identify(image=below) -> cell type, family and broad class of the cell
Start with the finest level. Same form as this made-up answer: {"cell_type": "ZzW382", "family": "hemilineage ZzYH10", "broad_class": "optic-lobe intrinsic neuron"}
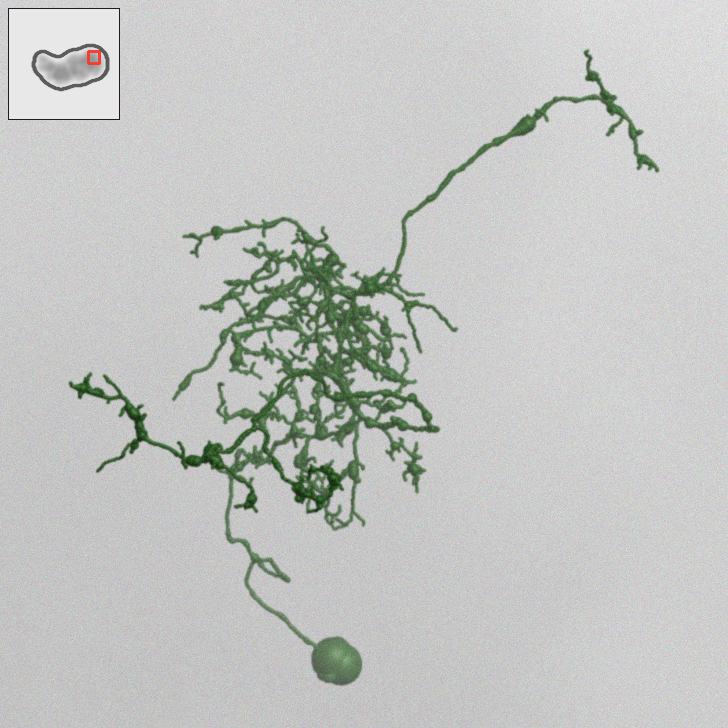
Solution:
{"cell_type": "Tlp13", "family": "Tlp", "broad_class": "optic-lobe intrinsic neuron"}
